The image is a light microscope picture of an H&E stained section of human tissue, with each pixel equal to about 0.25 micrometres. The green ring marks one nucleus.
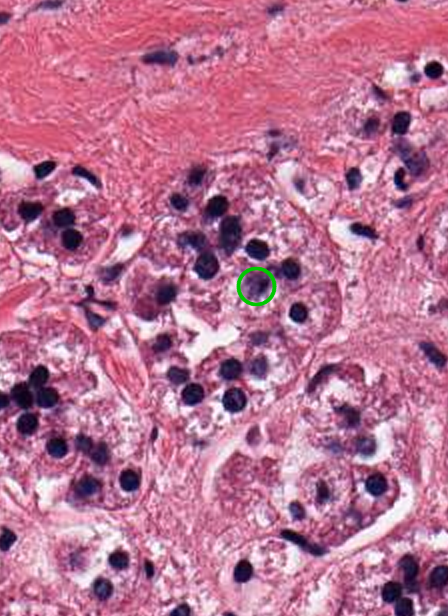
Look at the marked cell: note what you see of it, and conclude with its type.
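The nucleus is a paler, smudgier purple than the dark, crisply round nuclei around it. The nucleus has a blurred, uneven outline rather than a sharp round edge. The cytoplasm around it is pink with a fine, bubbly, vacuolated texture. It lies inside a rounded cluster of closely packed cells, whose borders are hard to separate from its neighbours, below a band of dense pink fibres. Type of cell: adrenal cortical cell.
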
